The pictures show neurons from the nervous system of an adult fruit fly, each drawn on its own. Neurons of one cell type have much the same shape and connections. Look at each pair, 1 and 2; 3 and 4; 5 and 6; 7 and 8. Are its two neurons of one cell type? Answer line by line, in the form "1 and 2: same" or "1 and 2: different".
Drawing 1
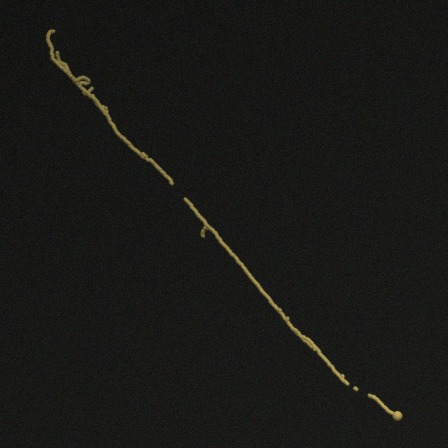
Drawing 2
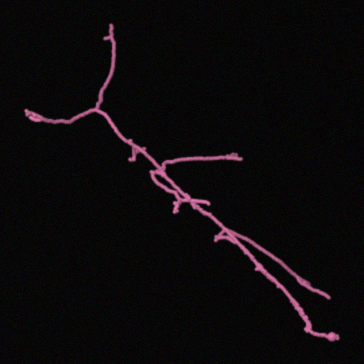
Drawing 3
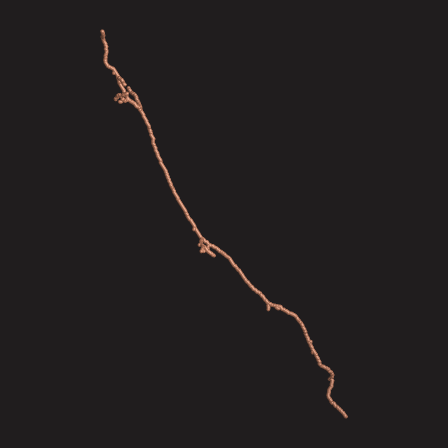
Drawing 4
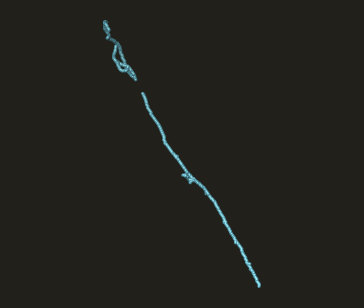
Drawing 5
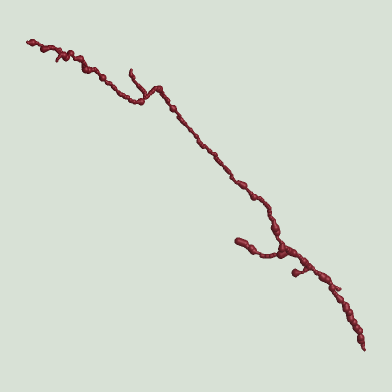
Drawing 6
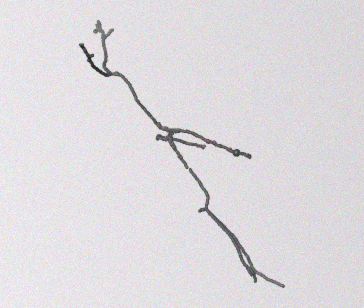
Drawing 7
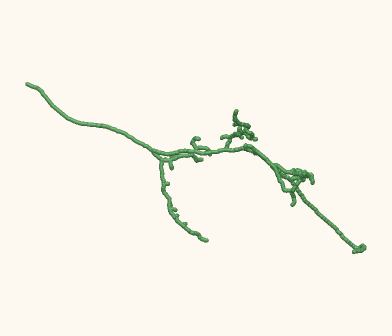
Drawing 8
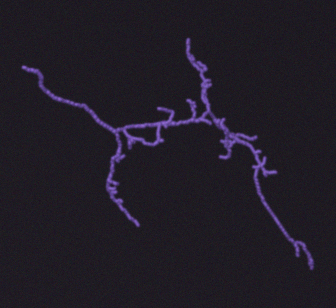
1 and 2: different
3 and 4: same
5 and 6: different
7 and 8: same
